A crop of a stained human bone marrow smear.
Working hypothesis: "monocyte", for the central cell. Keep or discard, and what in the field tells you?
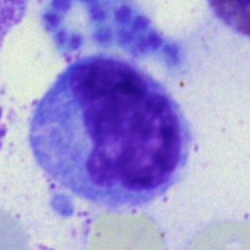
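Monocyte is the right name for this cell. First and decisive: the cytoplasm is pale blue-grey and forms a broad rim, mainly on the left, which speaks for monocyte and against metamyelocyte.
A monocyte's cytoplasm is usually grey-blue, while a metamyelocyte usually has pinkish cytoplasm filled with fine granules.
Second, the outline is rounded and smooth, and the nucleus lies off-centre toward the right. Third, the chromatin is dark purple, with clumped darker areas and paler patches. Last, a cluster of small purple clumps lies just above the cell.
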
